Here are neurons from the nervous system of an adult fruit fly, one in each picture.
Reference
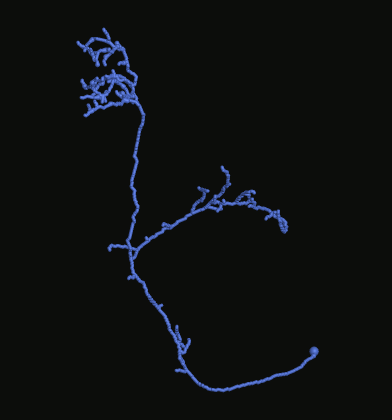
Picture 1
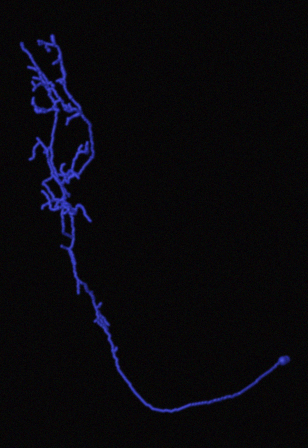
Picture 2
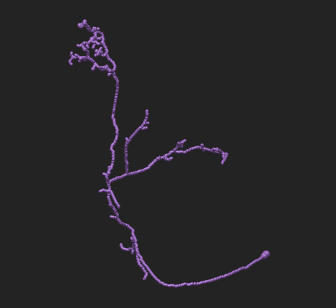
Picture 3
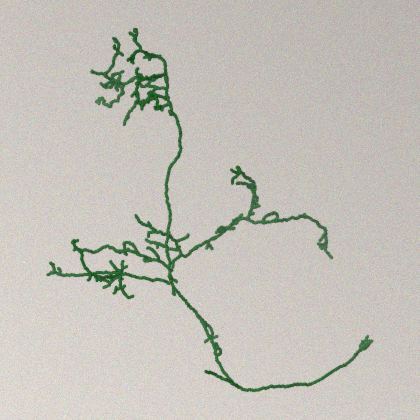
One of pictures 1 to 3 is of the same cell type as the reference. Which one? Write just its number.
2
